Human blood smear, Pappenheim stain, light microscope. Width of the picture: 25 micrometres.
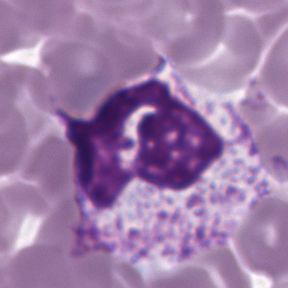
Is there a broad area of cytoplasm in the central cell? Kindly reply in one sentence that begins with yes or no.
Yes, the cytoplasm of this cell is abundant.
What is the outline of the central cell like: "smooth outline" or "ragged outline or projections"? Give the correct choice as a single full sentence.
The edge of this cell is rough.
